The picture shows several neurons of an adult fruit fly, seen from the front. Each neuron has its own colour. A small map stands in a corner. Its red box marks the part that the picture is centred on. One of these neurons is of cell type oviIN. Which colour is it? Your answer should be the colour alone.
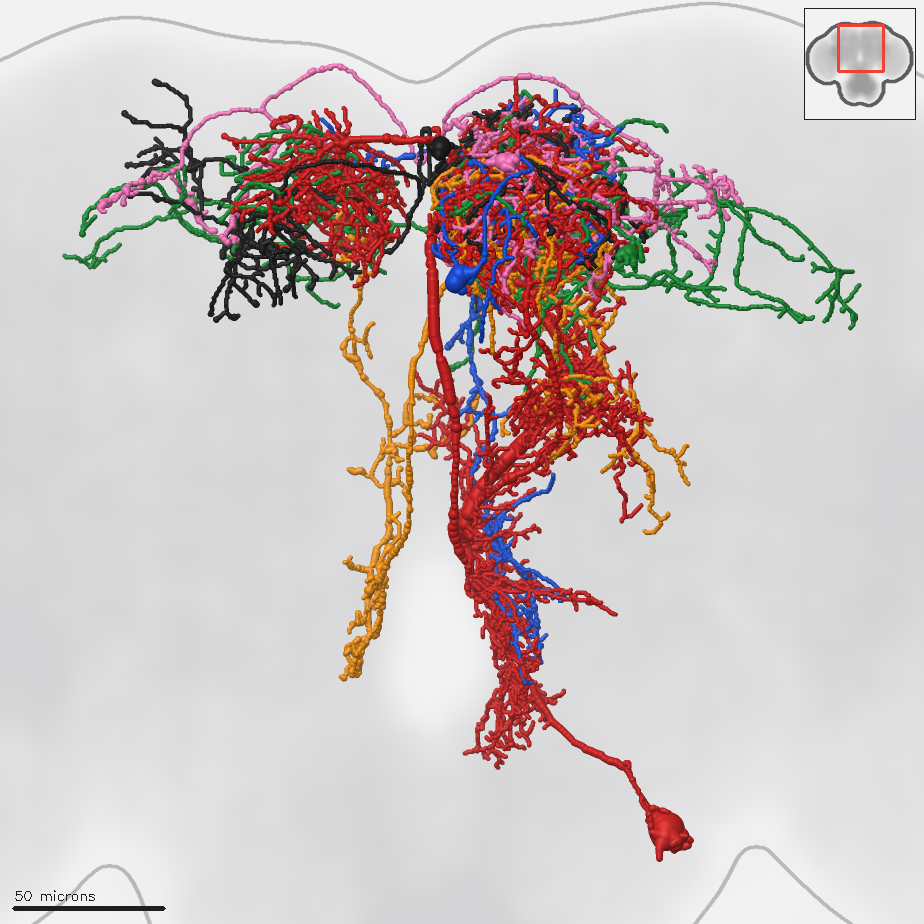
red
